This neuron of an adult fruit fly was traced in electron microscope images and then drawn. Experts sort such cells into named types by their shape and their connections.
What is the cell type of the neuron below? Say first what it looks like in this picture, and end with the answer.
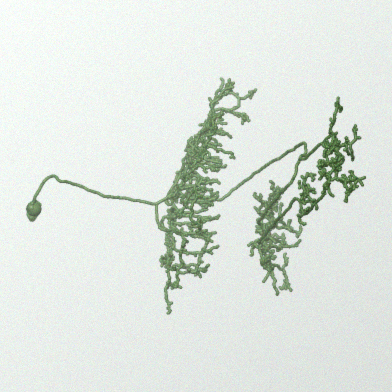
The picture shows dozens of branch ends. In this view it is wider than it is tall. It is an optic-lobe intrinsic neuron. It is of cell type TmY16.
